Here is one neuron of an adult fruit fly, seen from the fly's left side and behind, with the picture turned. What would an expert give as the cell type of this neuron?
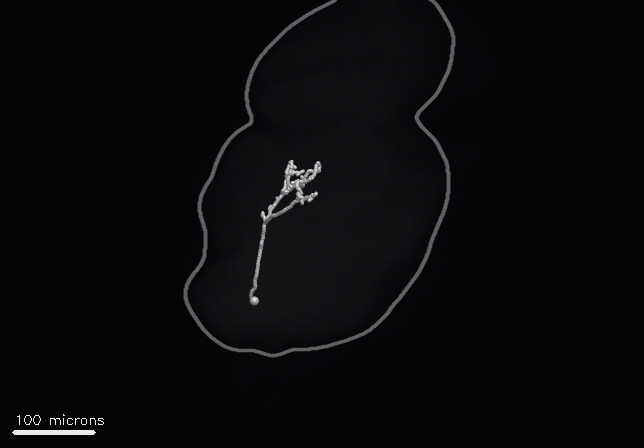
PS005_a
